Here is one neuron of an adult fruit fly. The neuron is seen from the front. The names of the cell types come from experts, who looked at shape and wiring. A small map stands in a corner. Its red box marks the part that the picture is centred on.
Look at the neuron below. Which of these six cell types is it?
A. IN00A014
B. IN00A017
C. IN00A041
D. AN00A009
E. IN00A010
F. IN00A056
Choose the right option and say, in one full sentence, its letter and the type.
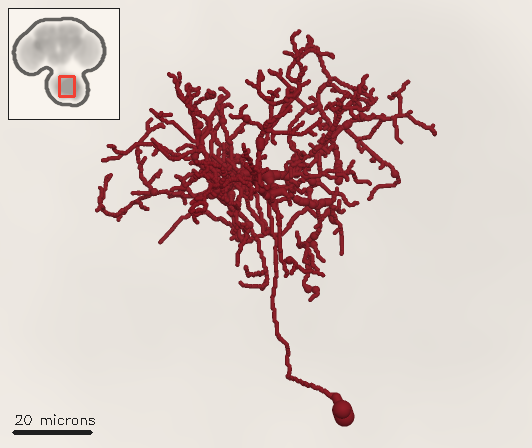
The cell type of the neuron is IN00A041, listed as option C.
